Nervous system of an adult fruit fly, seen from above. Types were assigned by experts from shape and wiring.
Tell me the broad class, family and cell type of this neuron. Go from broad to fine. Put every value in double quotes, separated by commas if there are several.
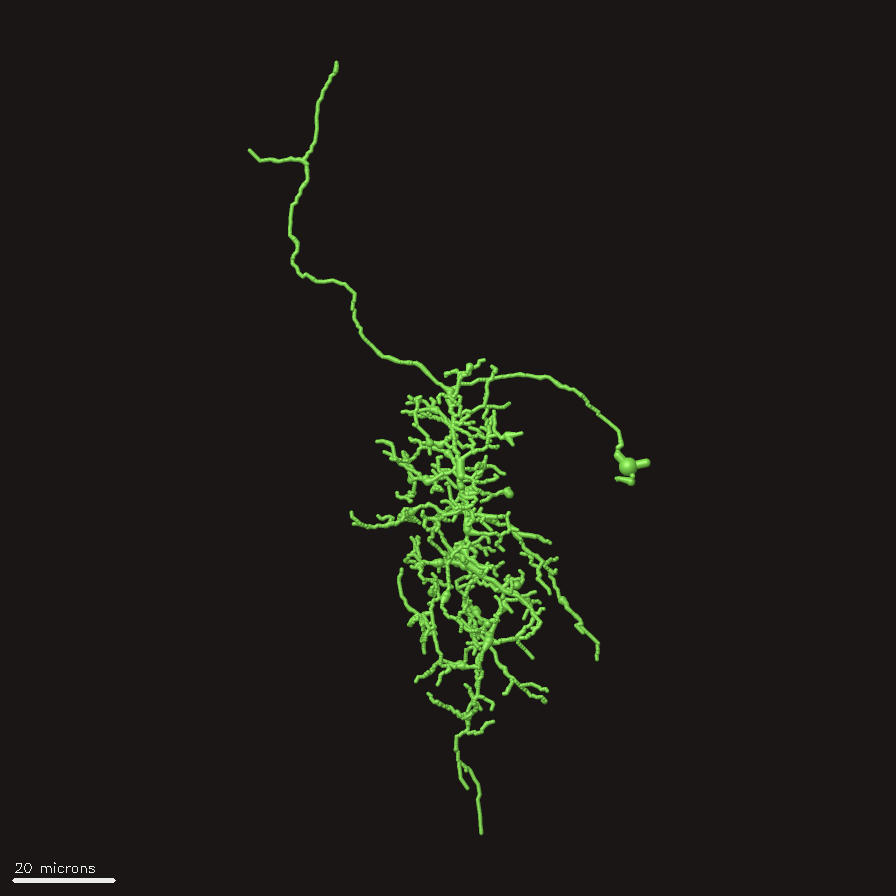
"nerve-cord intrinsic neuron", "hemilineage 06A", "IN06A063"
